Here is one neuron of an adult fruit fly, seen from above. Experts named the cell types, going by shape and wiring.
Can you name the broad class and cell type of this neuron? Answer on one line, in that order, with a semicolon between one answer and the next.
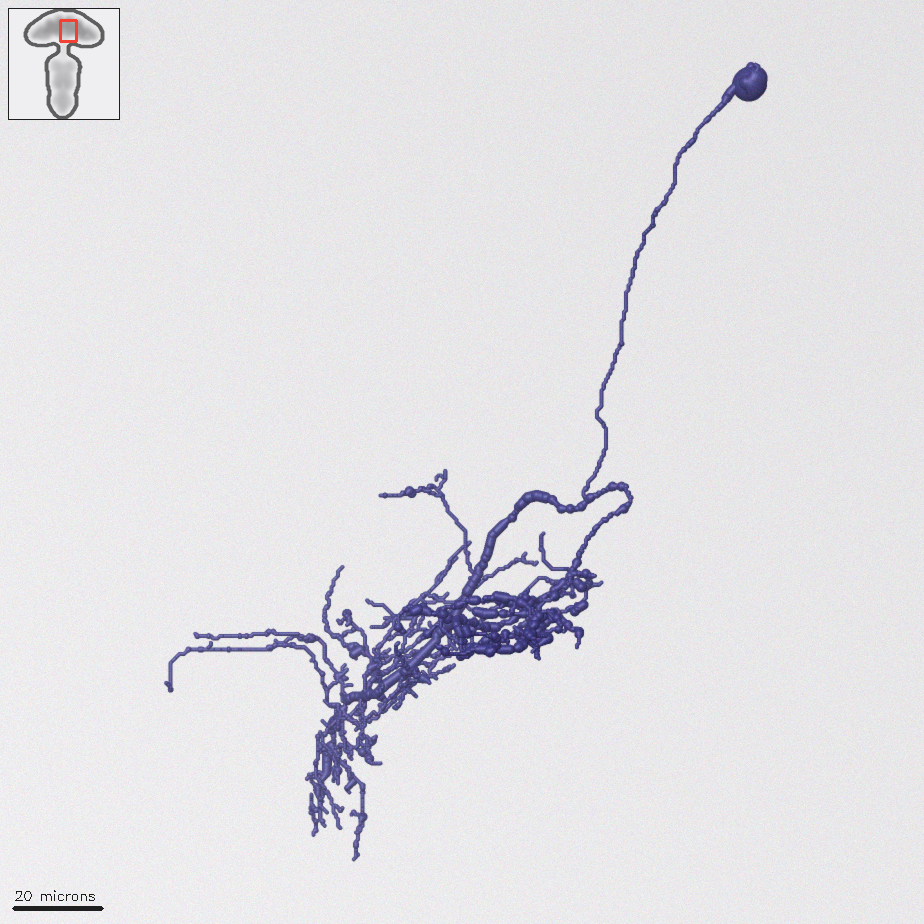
central-brain intrinsic neuron; PS053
